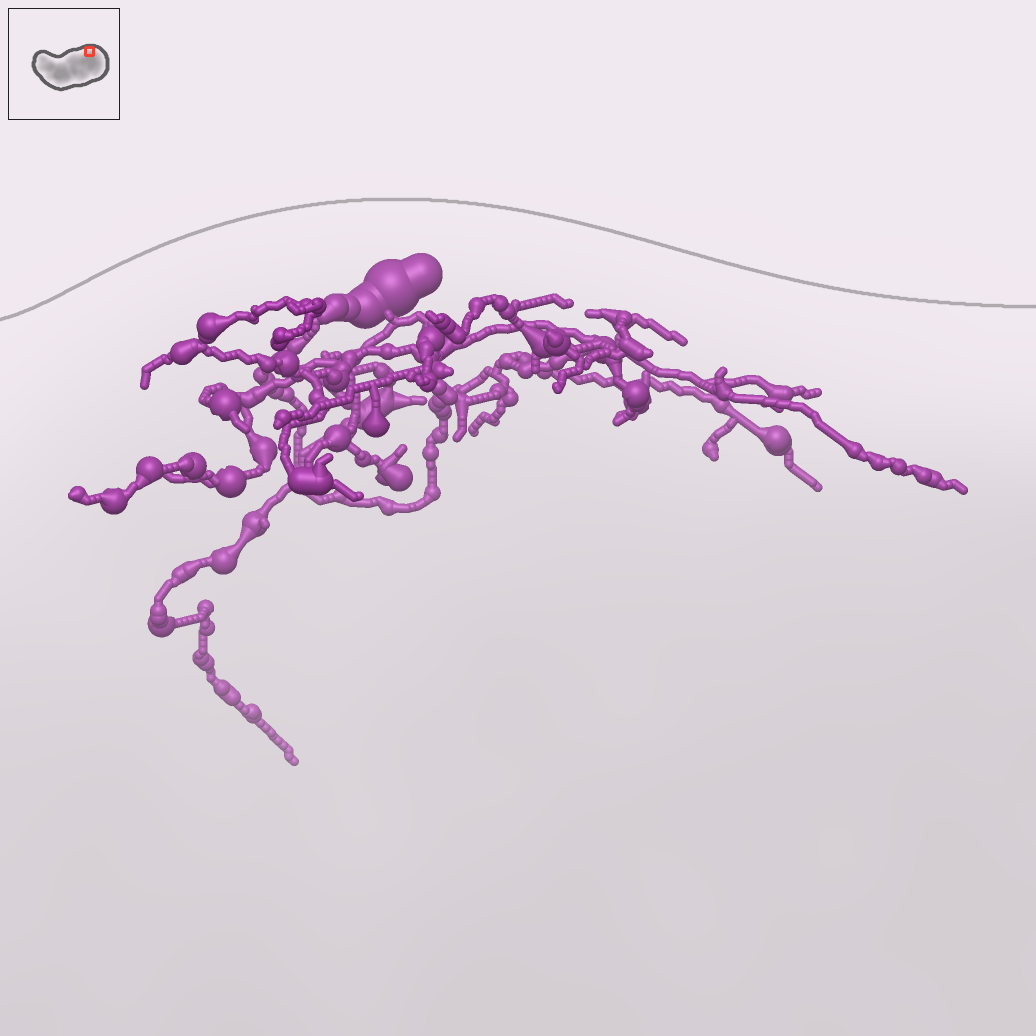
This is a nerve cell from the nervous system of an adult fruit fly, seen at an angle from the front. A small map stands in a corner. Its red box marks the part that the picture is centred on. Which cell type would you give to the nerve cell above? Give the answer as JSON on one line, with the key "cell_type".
{"cell_type": "CB1154"}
